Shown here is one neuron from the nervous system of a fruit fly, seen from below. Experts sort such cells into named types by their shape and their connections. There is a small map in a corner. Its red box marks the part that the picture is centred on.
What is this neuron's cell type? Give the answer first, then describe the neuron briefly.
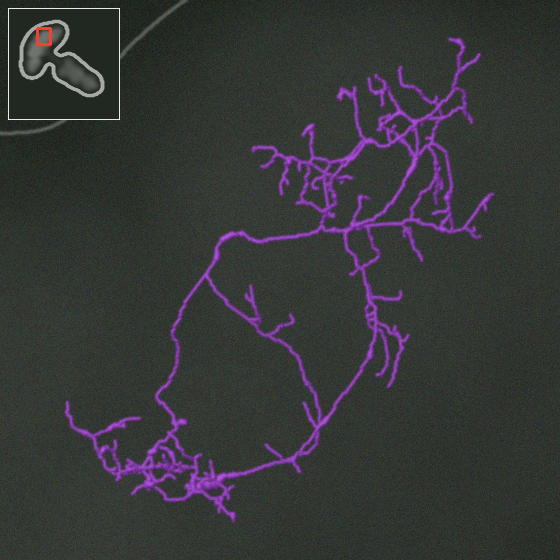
The cell type is SLP433. This is a central-brain intrinsic neuron. It is in the brain and does not reach the nerve cord. Dozens of branch ends can be seen.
